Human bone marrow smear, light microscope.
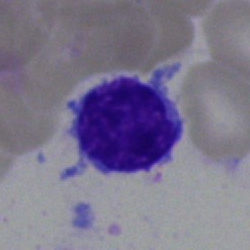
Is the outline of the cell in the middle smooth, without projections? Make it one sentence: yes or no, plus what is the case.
No, the cell's outline is not smooth; it is ragged or frayed, or has projections, blebs or tags.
